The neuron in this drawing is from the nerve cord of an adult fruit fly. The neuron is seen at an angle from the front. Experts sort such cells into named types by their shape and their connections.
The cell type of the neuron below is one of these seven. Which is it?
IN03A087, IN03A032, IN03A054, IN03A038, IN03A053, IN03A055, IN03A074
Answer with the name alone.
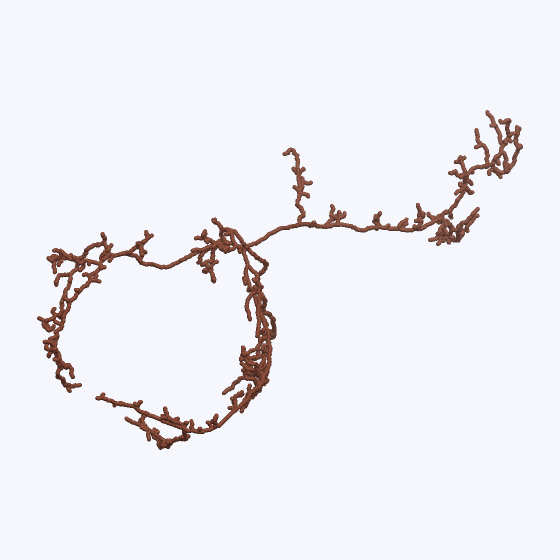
IN03A054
